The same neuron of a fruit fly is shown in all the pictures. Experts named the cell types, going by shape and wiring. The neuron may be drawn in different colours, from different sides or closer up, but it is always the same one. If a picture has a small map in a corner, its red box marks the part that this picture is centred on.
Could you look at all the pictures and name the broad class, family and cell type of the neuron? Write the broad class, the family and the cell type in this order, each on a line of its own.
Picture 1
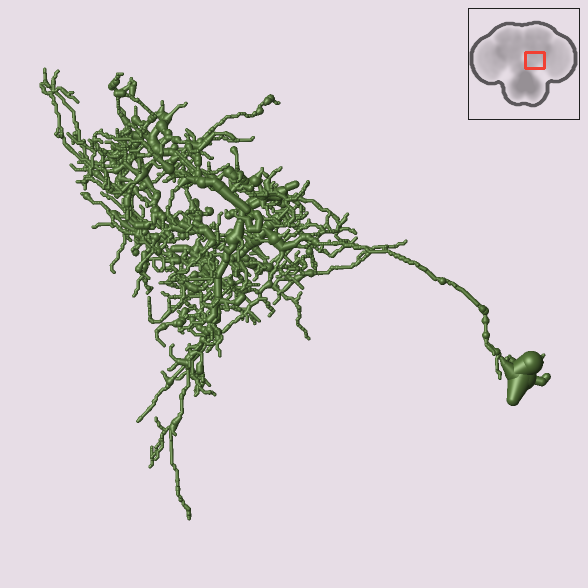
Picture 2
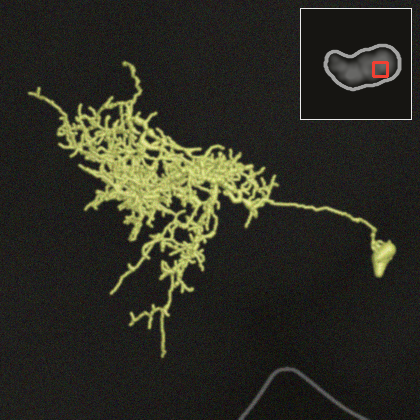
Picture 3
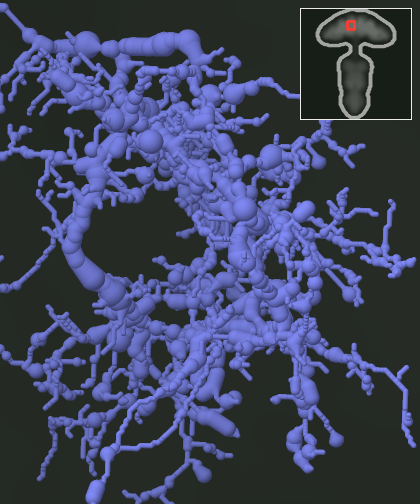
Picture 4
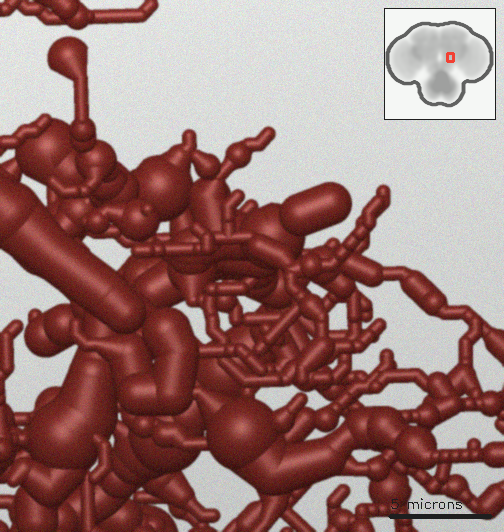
central-brain intrinsic neuron
hemilineage ALlv1
SAD036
